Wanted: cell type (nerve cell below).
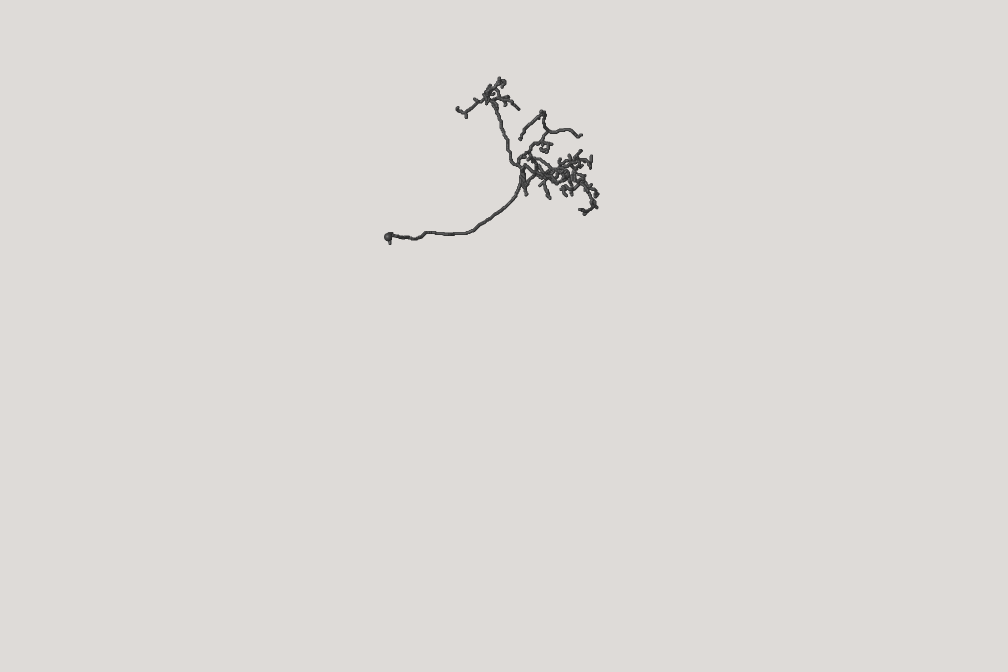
LHAV7a6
